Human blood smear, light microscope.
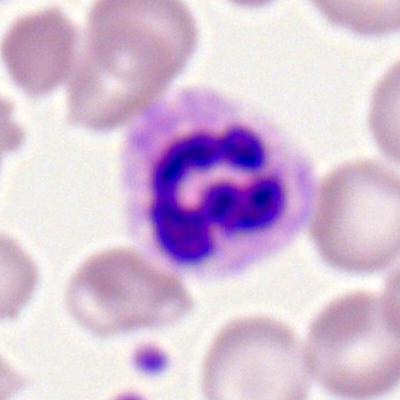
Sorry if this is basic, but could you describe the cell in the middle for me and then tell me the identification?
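A roughly round outline comes first on the list; then a nucleus divided into several lobes linked in a curved chain, its chromatin dark purple and densely clumped; then a moderate rim of pale pinkish-lilac cytoplasm around it. This is a segmented neutrophil.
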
